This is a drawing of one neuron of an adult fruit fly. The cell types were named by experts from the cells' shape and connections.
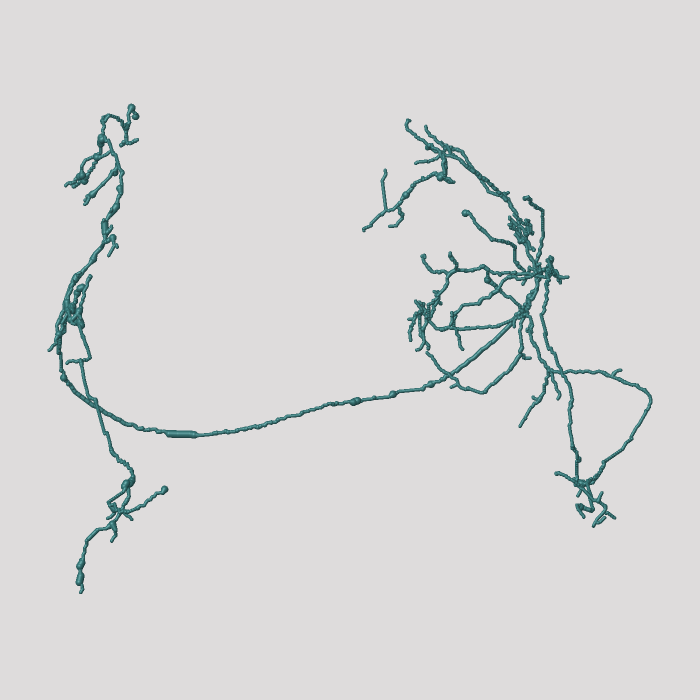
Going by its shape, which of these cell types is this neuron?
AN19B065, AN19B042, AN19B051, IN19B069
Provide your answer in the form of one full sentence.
The cell type that fits this neuron is IN19B069.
